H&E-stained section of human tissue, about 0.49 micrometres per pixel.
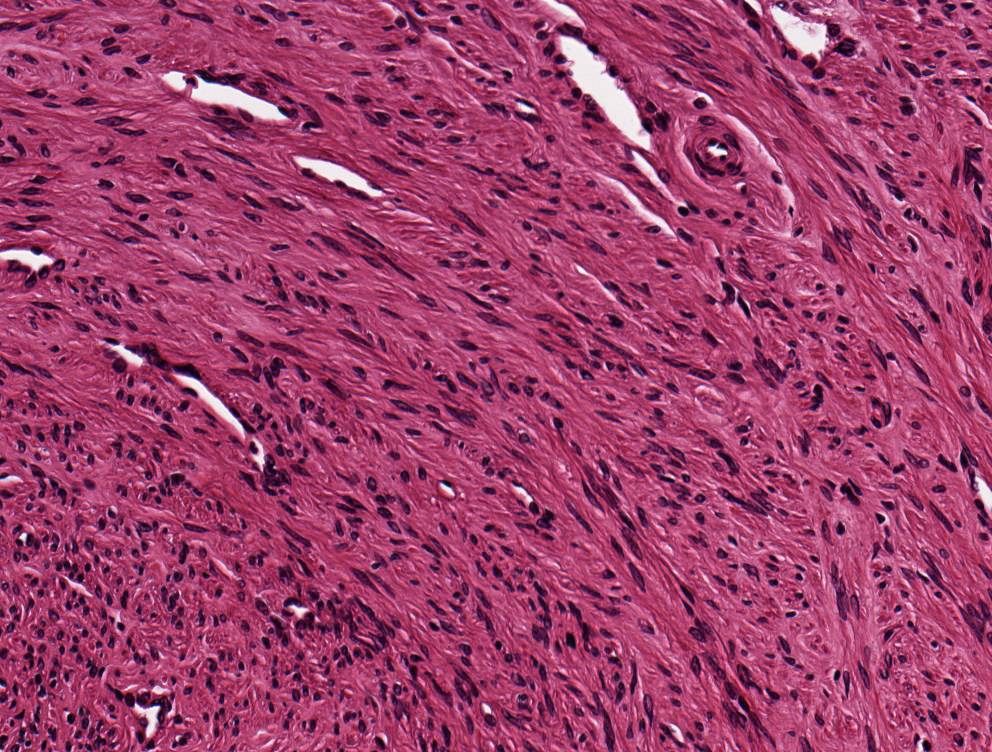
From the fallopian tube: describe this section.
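What strikes me first is a densely pink, fibrillary background holding the cells. Most nuclei are elongated and dark-staining, and they lie parallel to the surrounding fibres. I also notice several thin-walled, slit-like vessels with empty lumens, stretched along the same direction as the fascicles. Near the top right, a small round vessel with a tiny lumen is ringed by concentric layers of cells.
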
